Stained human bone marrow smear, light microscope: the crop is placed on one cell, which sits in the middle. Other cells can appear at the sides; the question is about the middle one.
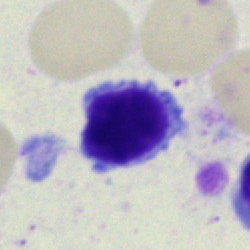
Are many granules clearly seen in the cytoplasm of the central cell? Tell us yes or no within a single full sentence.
No, in the cell's cytoplasm no granules are visible.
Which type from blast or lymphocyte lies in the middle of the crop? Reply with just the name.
lymphocyte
